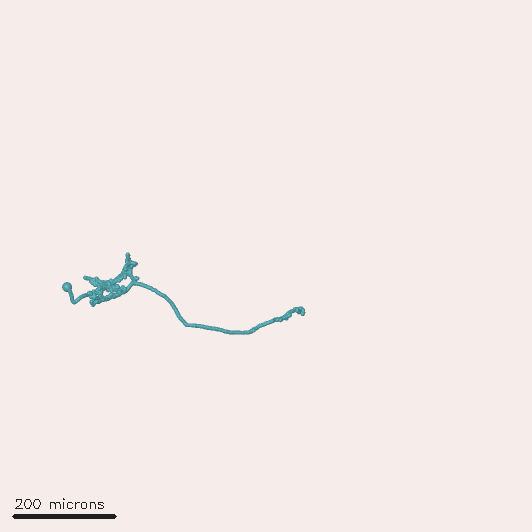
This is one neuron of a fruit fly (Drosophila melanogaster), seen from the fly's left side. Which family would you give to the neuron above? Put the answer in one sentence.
The family is hemilineage MX12.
